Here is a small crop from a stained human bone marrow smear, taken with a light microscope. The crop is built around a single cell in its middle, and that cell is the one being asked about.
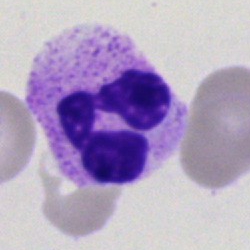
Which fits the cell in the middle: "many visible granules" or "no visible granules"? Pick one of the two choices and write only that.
Many visible granules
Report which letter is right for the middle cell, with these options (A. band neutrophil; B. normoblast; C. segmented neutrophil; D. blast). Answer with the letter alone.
C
